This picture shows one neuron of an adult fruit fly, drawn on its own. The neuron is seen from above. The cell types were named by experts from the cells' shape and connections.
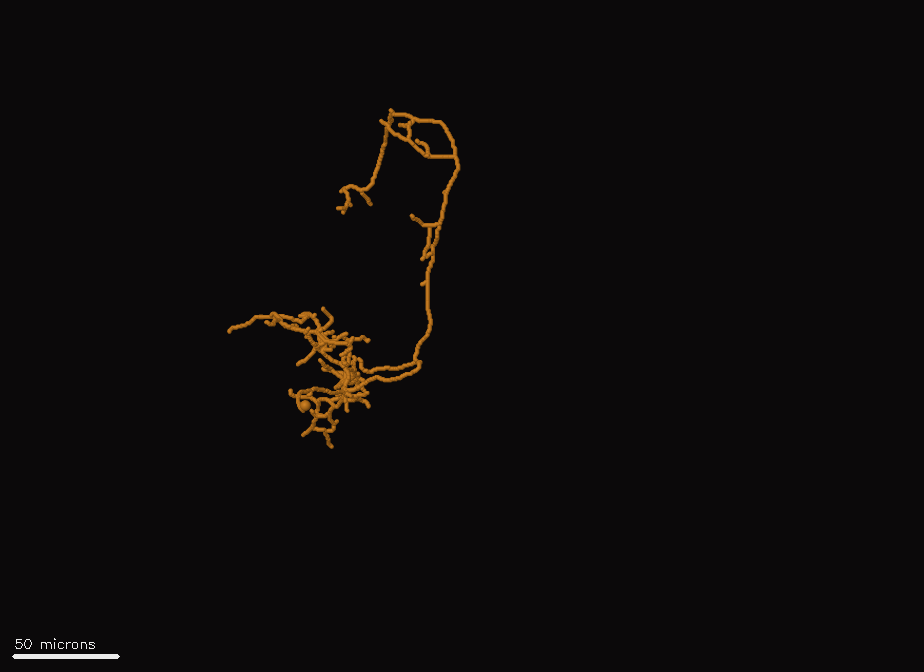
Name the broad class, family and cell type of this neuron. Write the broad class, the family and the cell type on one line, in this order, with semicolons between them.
central-brain intrinsic neuron; hemilineage CLp1; CB1731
